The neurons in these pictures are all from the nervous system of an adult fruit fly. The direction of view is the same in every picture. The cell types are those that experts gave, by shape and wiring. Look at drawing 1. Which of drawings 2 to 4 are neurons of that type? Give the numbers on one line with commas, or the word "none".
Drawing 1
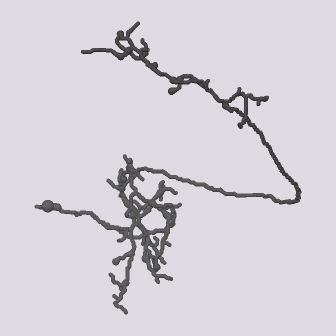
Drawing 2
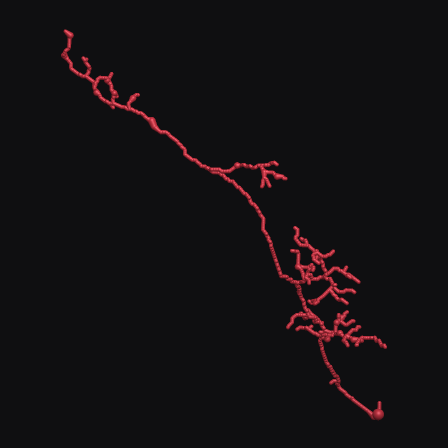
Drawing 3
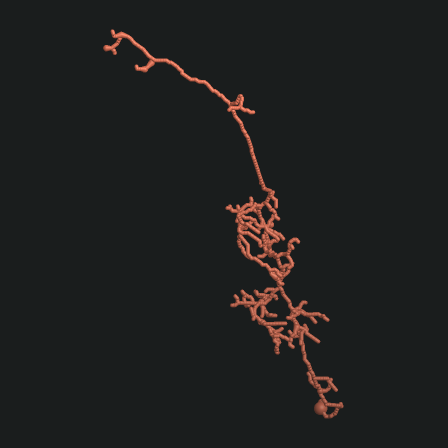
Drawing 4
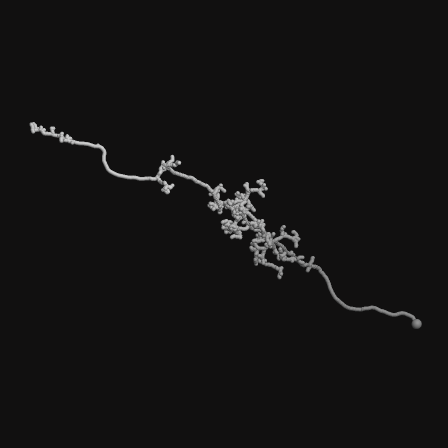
2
